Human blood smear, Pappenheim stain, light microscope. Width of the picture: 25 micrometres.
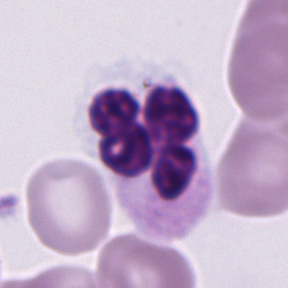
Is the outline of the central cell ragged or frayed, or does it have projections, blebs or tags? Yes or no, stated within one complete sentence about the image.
Yes, a rough outline, ragged or with projections, blebs or tags, belongs to this cell.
